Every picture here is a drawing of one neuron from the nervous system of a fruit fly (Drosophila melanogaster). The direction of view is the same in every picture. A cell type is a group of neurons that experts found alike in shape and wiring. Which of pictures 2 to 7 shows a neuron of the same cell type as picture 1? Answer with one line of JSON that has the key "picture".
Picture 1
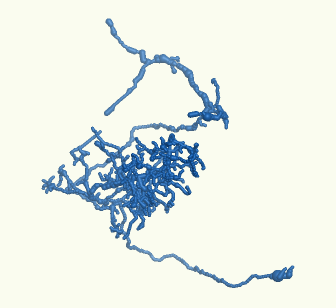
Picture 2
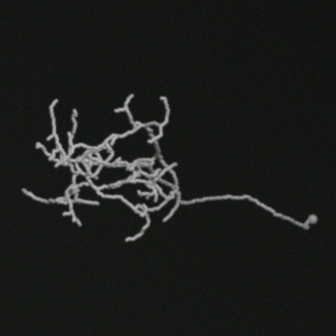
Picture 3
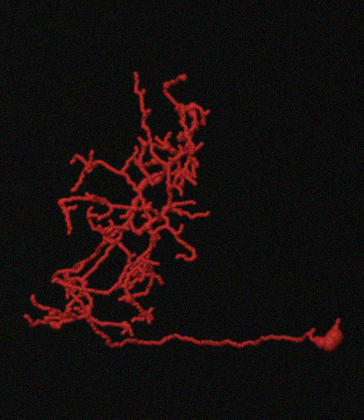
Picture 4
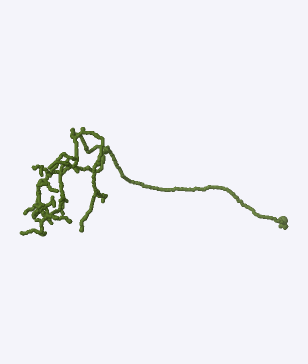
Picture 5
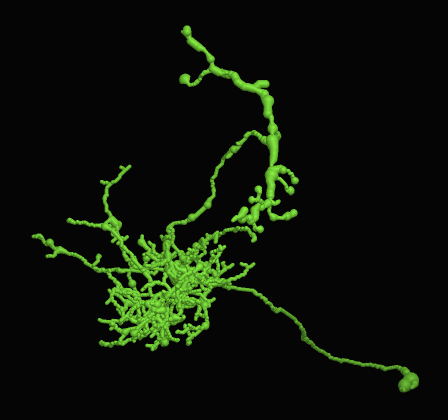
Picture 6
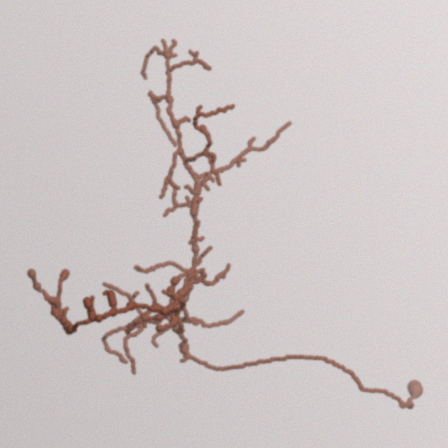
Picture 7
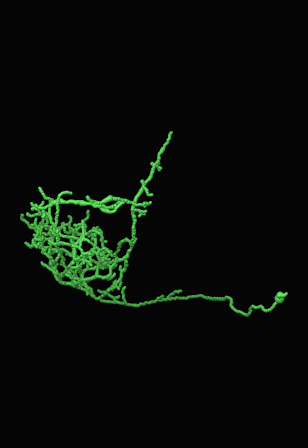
{"picture": 5}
